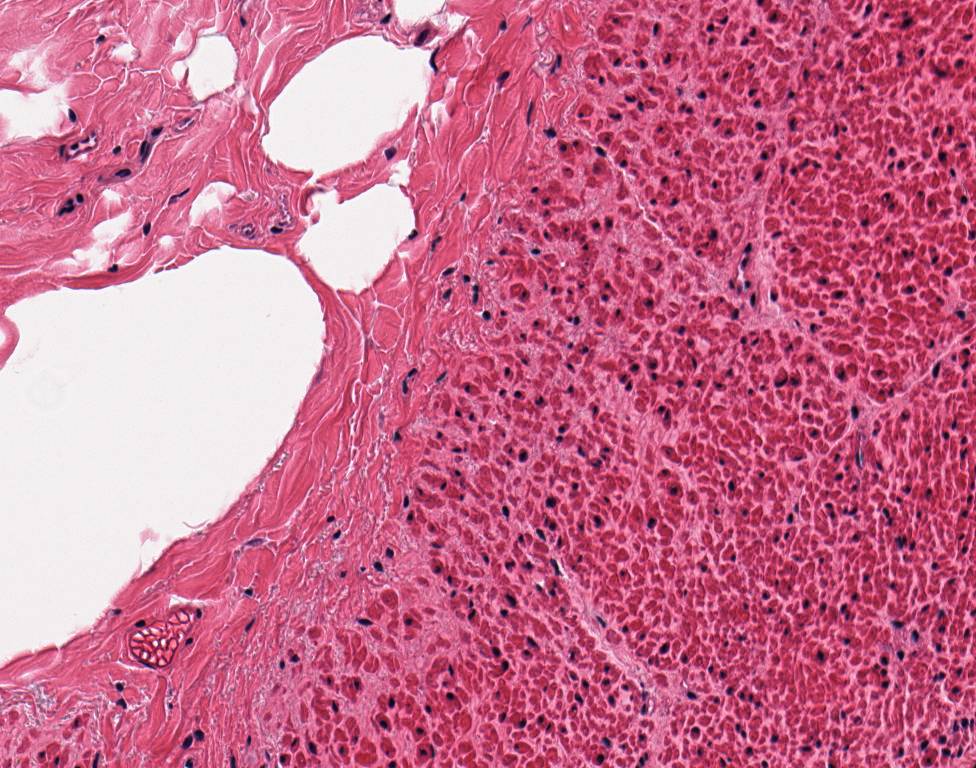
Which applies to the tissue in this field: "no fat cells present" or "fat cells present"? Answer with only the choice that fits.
Fat cells present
